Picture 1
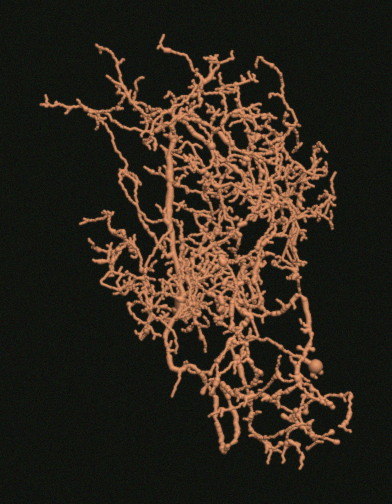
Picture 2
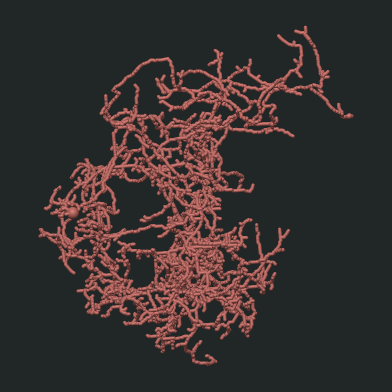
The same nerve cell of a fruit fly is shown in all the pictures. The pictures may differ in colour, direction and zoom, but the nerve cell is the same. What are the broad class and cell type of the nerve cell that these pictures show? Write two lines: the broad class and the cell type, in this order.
central-brain intrinsic neuron
AVLP053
